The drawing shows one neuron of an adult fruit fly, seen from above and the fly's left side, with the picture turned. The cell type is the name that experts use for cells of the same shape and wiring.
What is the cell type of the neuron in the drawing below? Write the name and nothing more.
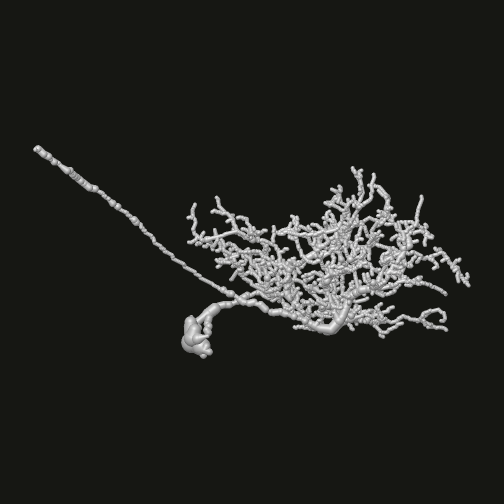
MNad08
